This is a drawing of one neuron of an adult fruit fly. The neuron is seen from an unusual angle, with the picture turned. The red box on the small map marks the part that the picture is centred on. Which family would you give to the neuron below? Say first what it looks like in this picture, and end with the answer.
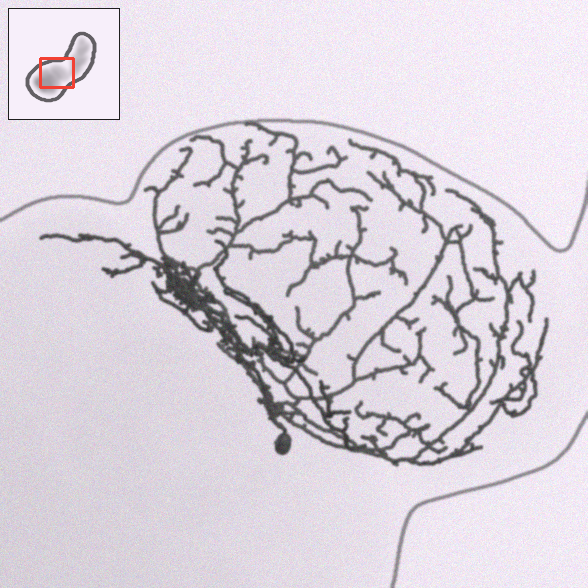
As drawn here it is wider than it is tall. Its broad class is visual centrifugal neuron. Its family is MeVC.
